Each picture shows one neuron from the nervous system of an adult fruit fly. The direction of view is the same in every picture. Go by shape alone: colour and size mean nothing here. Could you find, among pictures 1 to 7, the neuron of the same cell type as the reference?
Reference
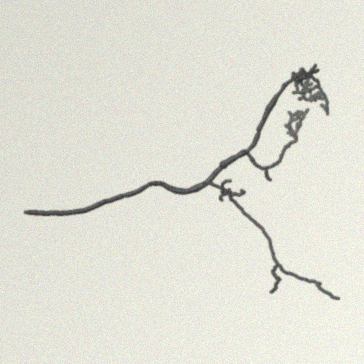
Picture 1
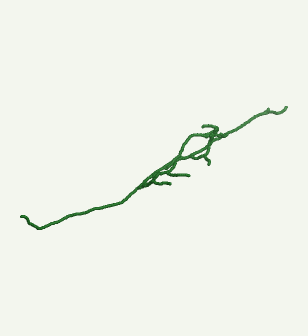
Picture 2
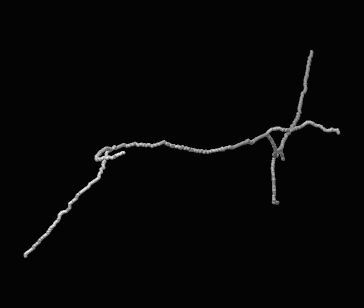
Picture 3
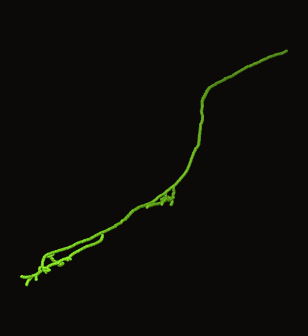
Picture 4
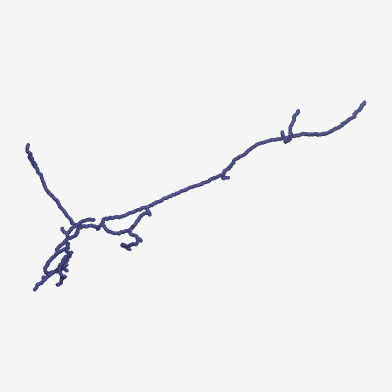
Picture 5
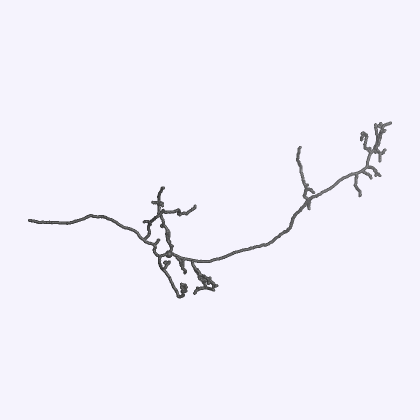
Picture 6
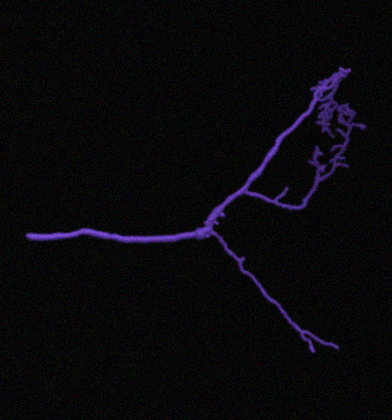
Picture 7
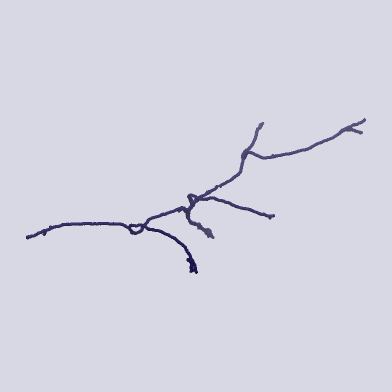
Picture 6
